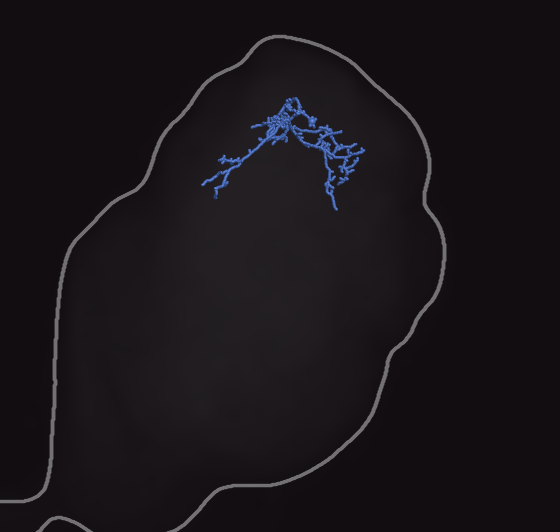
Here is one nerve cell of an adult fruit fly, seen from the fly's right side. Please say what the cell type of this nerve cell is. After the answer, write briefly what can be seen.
The cell type is CB4196. This is a central-brain intrinsic neuron. Its cell body lies at the top of the picture. As drawn here it is wider than it is tall.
